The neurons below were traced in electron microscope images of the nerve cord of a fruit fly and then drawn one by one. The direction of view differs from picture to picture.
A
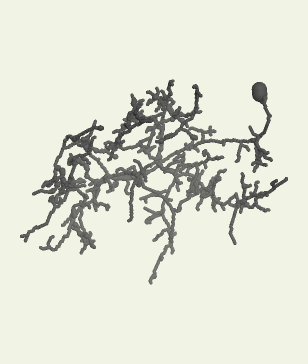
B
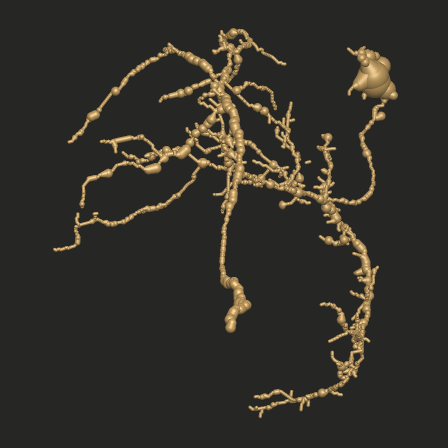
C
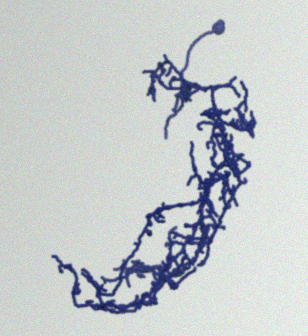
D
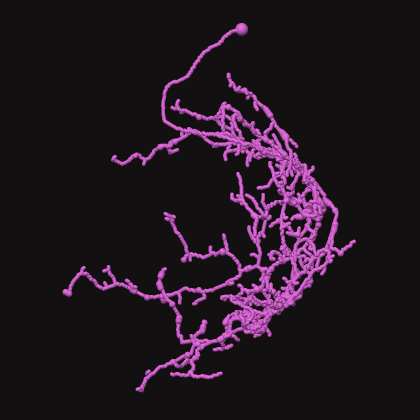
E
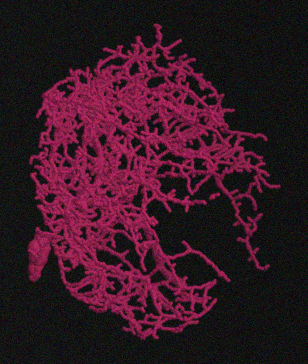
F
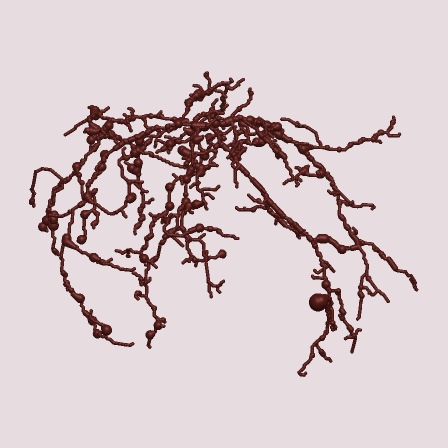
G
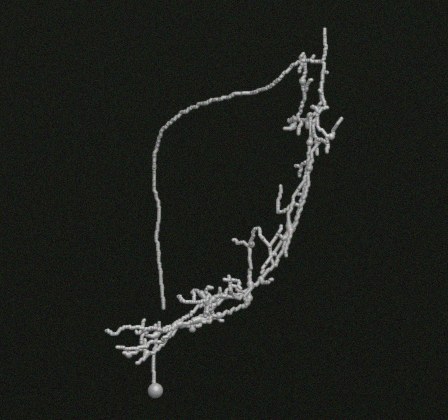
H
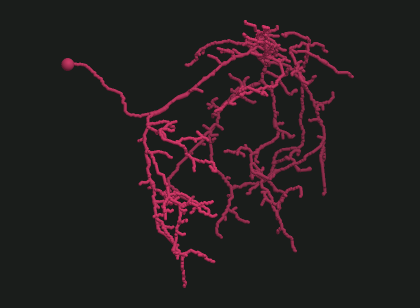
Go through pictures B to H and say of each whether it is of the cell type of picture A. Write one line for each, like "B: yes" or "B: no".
B: no
C: no
D: no
E: no
F: yes
G: no
H: yes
